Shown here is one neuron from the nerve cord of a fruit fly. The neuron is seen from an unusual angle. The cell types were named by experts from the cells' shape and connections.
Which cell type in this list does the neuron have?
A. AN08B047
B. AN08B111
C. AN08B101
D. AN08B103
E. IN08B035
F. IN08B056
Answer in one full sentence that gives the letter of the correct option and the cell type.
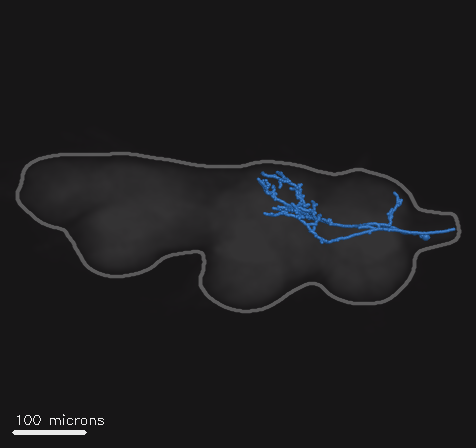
From the options, A supplies the neuron's cell type, AN08B047.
